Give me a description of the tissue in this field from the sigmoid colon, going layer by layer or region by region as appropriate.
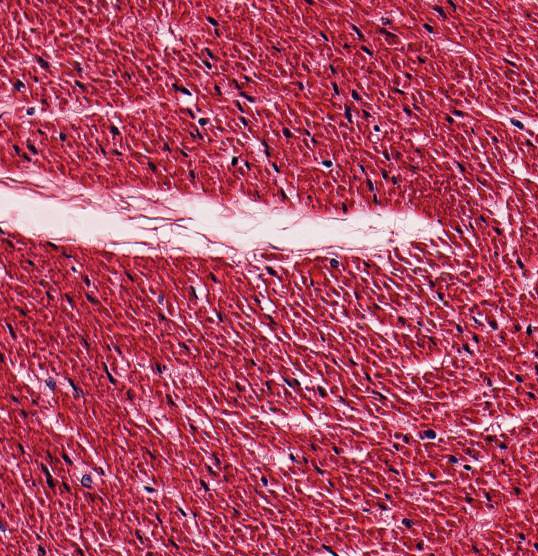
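Almost everything here is densely packed, deeply eosinophilic fibres. Small dark nuclei are dotted among them singly and fairly evenly, many of them elongated and lying parallel to the fibres. The cleft, by contrast, holds just a few thin wisps of pale pink strands.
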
